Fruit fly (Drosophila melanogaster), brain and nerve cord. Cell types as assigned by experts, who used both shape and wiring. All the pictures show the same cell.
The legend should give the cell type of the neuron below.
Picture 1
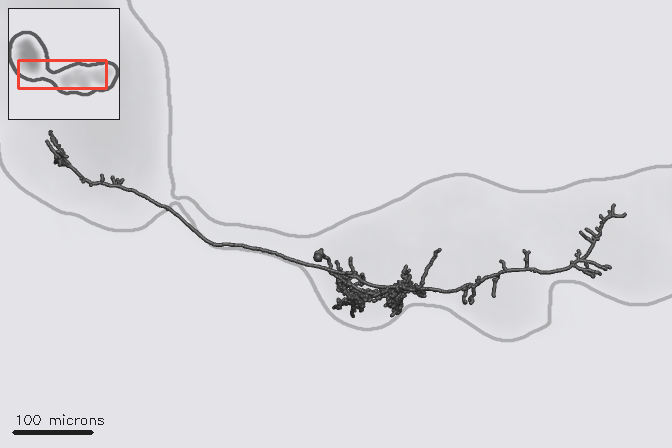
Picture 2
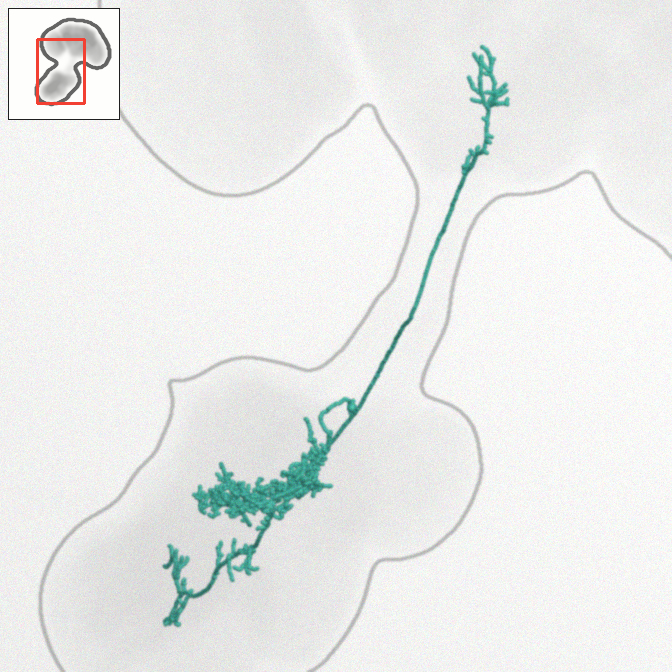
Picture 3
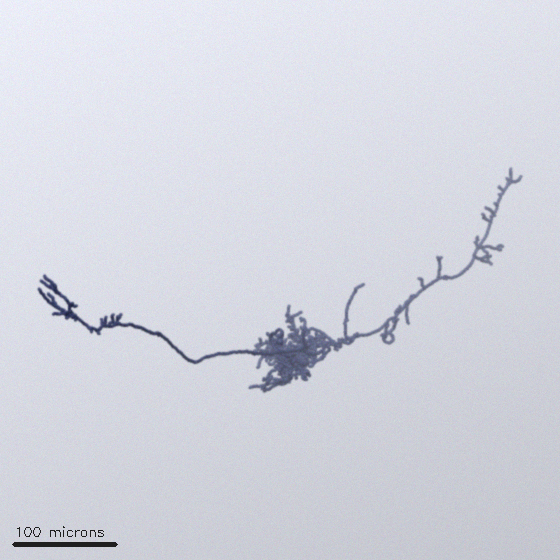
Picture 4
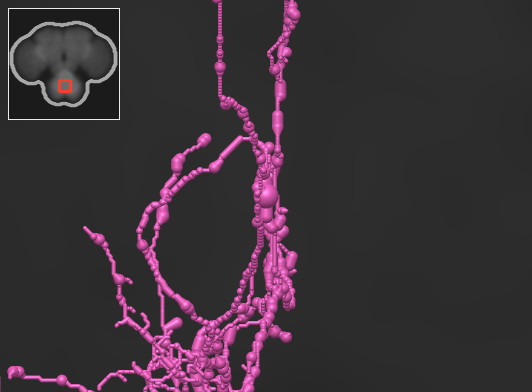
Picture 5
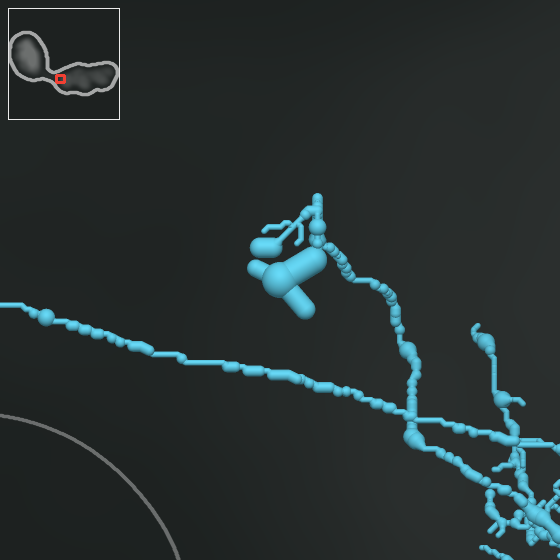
AN17A018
